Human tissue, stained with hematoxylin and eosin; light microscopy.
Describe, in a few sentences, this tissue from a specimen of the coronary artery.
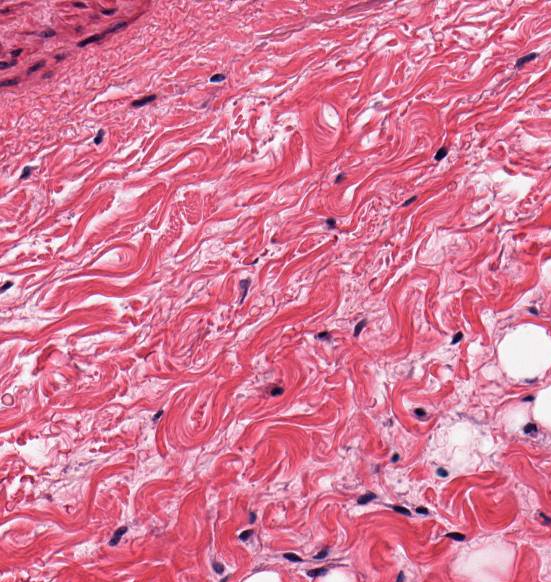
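Thick, wavy collagen bundles interlace in varying directions across most of the field, staining a strong, uniform eosin pink. Sparse nuclei lie singly between the bundles, each small, dark and elongated. A few round, empty fat-cell spaces line the right edge.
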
